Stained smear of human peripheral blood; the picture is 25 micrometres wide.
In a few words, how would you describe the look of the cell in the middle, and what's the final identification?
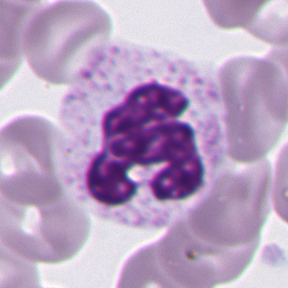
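Look first at the nucleus: it is divided into several lobes joined together, and its chromatin is dark purple and dense. Around it the cytoplasm is abundant and pale pinkish-lilac, with fine small lilac granules scattered throughout. You are looking at a segmented neutrophil.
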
